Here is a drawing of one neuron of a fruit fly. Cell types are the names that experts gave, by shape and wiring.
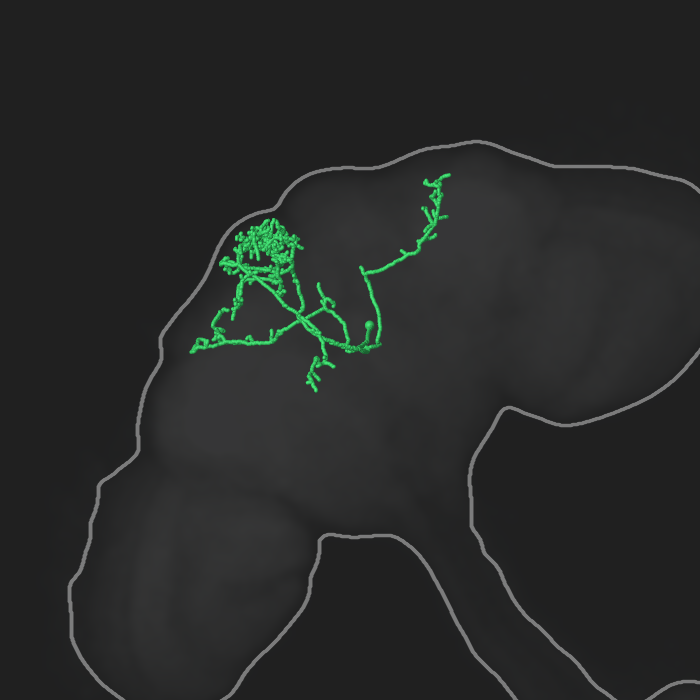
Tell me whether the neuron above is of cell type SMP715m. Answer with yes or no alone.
yes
